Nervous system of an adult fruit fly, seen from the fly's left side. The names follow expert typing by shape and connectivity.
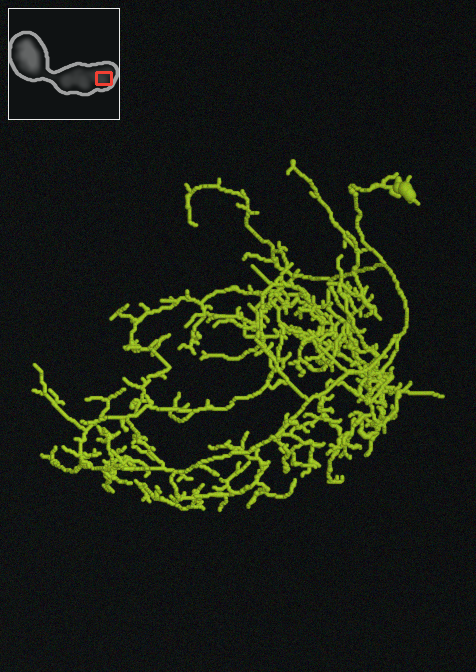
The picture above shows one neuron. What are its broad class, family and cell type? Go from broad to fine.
nerve-cord intrinsic neuron; hemilineage 19A; IN19A045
